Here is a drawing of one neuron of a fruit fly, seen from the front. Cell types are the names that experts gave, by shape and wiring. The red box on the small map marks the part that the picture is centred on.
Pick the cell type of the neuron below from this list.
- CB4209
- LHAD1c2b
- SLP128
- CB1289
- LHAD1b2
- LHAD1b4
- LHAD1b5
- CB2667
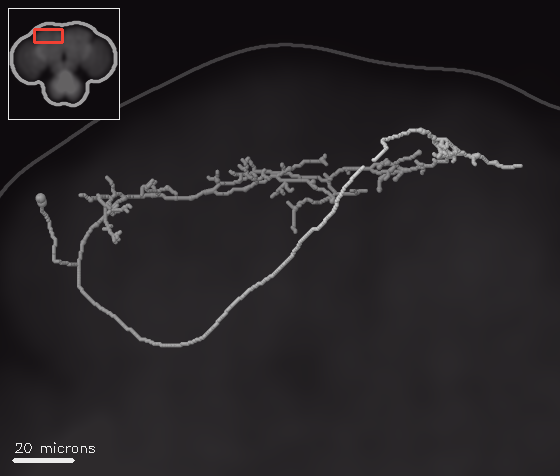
CB1289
